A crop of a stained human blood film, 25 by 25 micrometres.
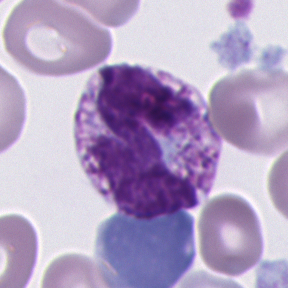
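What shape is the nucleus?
A broad band bent into an S-shape across the cell.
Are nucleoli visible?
None are visible.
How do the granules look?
Coarse and uneven in size, set in pale, almost colourless cytoplasm.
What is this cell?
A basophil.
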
